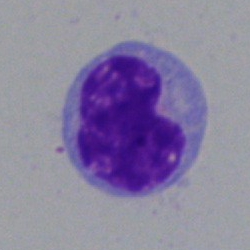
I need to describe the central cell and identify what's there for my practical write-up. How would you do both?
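The nucleus occupies most of the cell and bears a notch on its upper right side. The cytoplasm is pale blue-grey, its rim widest on the right. This is a lymphocyte.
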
